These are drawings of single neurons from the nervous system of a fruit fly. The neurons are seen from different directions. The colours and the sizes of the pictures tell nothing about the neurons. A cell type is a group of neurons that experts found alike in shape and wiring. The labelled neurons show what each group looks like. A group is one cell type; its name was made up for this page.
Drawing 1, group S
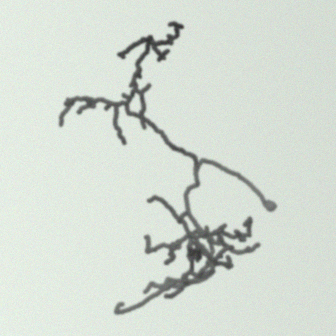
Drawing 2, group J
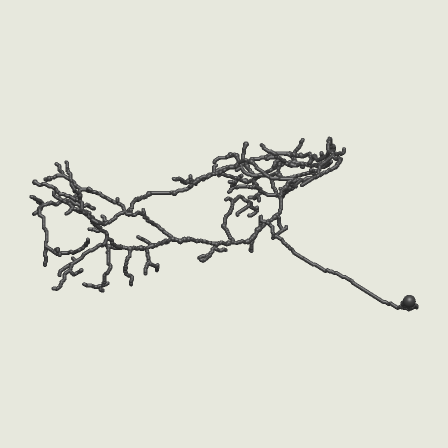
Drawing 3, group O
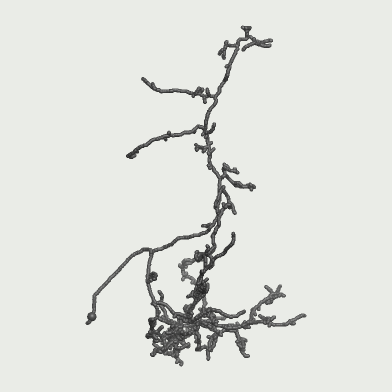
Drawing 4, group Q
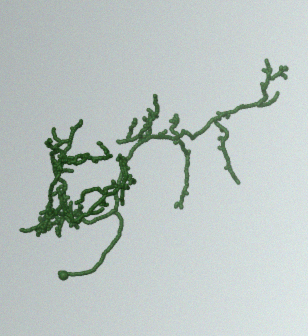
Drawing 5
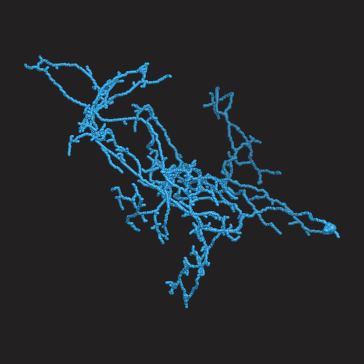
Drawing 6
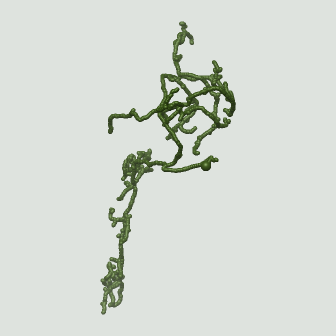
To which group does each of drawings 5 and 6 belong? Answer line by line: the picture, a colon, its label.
5: group O
6: group Q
